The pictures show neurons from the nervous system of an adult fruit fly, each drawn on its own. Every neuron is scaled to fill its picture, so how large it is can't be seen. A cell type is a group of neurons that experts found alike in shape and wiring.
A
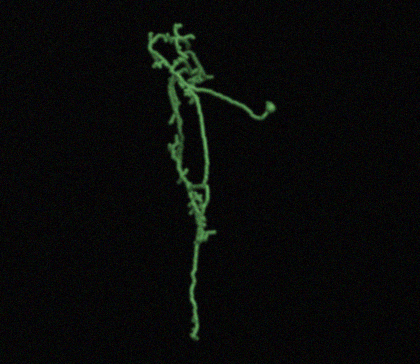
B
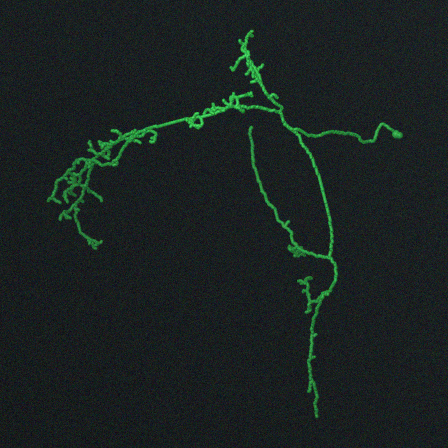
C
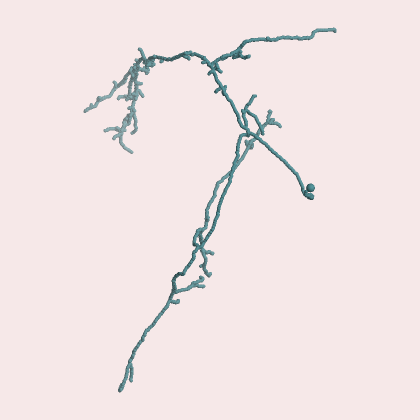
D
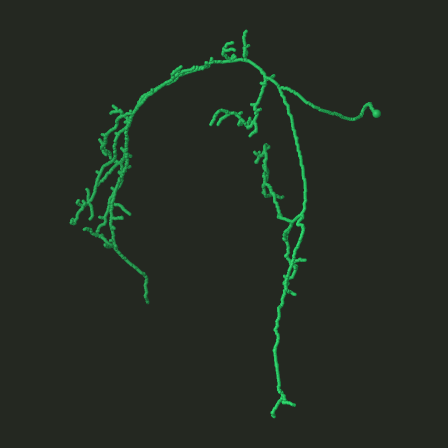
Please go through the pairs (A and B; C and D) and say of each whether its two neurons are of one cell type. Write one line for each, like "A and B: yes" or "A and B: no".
A and B: no
C and D: yes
